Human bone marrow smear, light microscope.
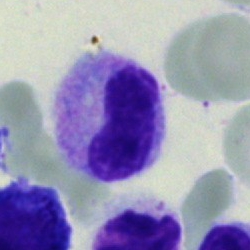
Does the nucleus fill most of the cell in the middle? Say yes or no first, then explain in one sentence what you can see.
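No. The cytoplasm is plentiful and lilac-pink.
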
